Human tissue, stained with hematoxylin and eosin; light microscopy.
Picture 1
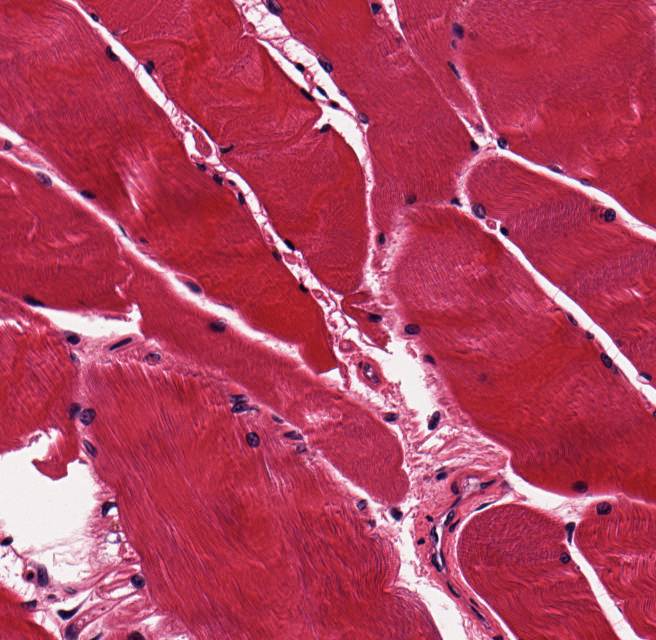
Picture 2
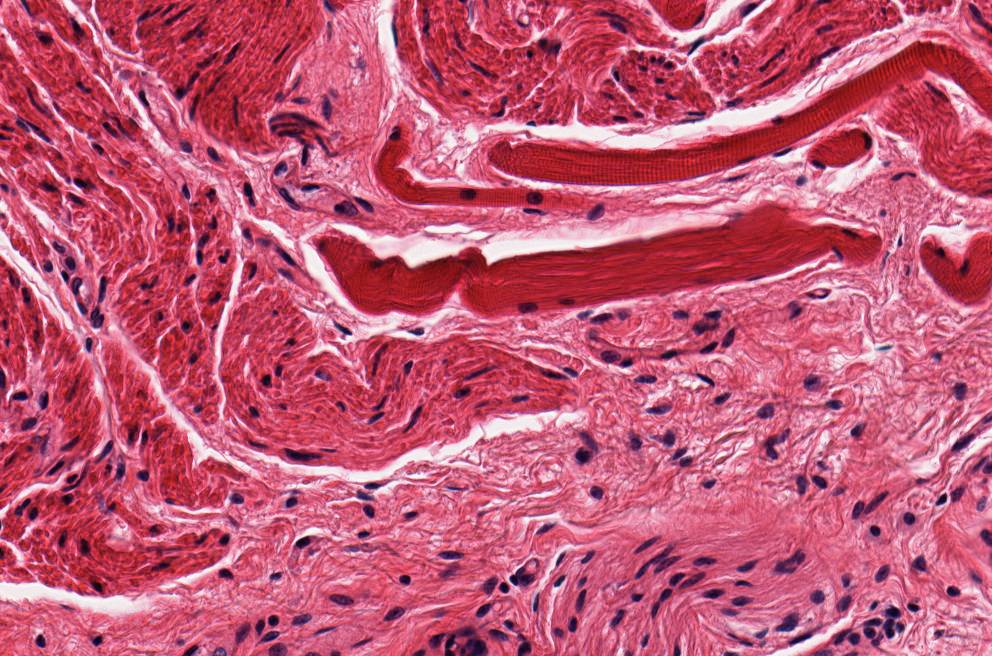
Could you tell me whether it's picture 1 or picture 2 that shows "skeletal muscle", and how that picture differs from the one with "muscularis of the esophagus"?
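Picture 1 shows skeletal muscle, and picture 2 shows the muscularis of the esophagus. In picture 1 the fibres run diagonally from upper left to lower right. Their cytoplasm is a deep, even pink-red, with faint fine striations in places. Their nuclei are small, dark and flattened or oval, and they lie at the fibre edges just beneath the surface.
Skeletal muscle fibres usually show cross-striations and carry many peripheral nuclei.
In picture 2, muscle bundles fill the upper part and left side, and looser connective tissue fills the lower right. The upper left bundles are cut in varying planes and run in different directions, and their nuclei are mostly elongated and dark blue. Two long, deeply red muscle fibres also run roughly horizontally across the middle and upper right.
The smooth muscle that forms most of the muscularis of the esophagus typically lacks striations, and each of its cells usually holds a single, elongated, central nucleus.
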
